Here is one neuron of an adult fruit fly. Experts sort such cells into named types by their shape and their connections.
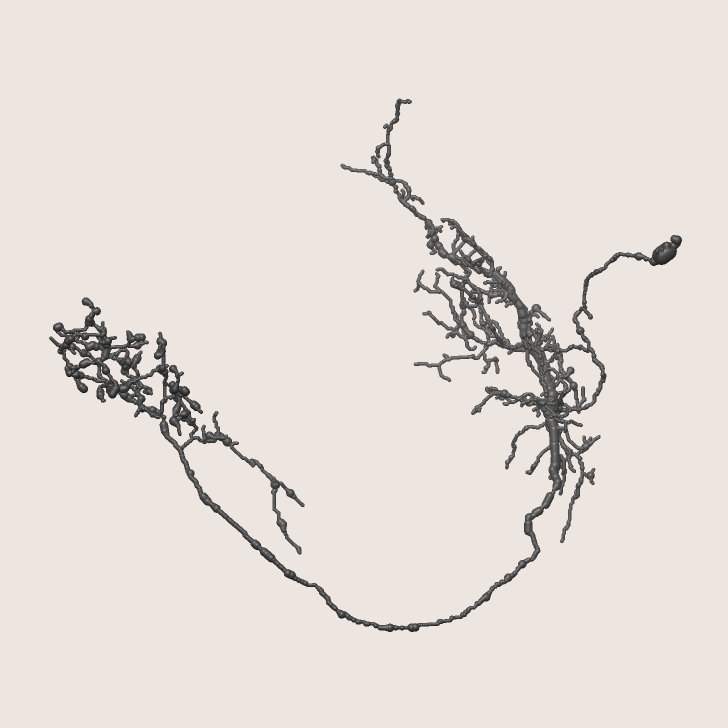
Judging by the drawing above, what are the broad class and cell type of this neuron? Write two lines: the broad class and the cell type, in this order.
central-brain intrinsic neuron
LAL146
